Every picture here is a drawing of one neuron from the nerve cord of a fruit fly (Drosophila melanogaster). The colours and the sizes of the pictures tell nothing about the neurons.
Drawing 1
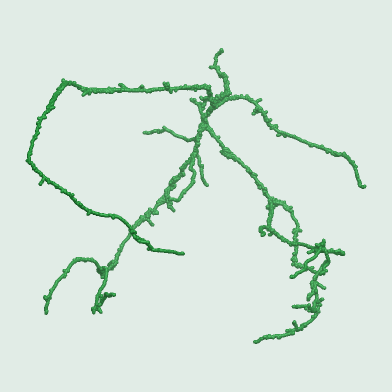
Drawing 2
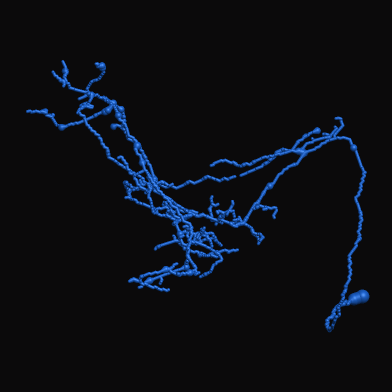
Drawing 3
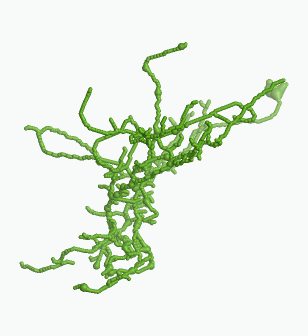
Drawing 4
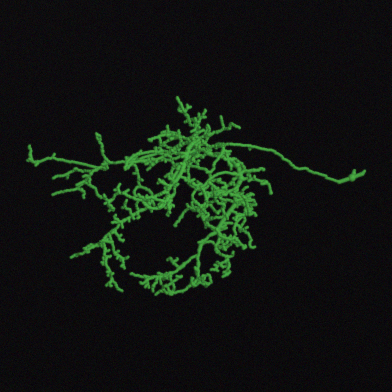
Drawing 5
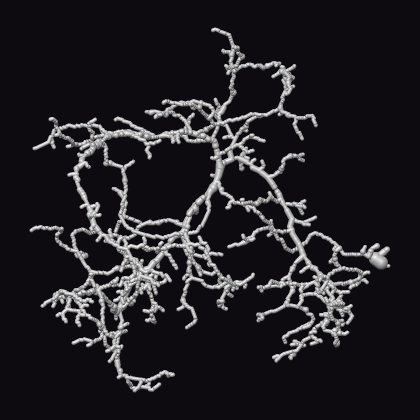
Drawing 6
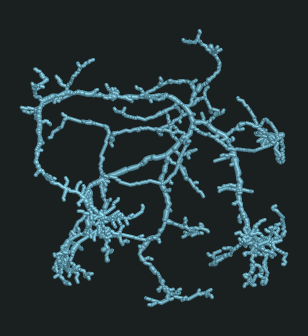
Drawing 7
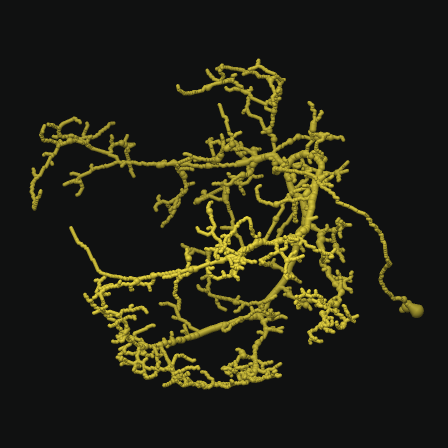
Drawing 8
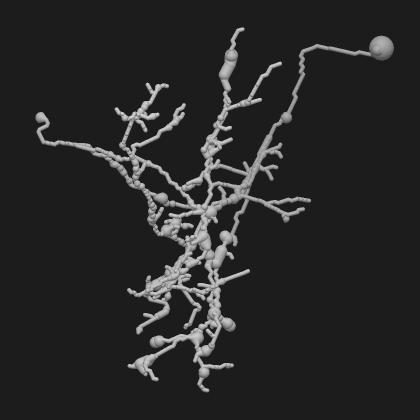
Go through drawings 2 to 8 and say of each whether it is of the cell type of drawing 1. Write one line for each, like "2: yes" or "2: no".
2: no
3: no
4: yes
5: yes
6: yes
7: yes
8: no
